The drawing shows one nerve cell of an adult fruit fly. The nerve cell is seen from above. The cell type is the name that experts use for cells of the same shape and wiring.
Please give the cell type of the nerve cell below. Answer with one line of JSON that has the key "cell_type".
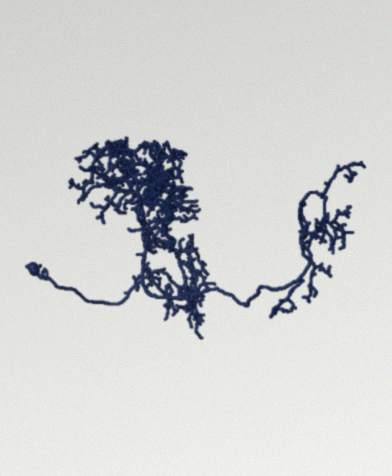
{"cell_type": "GNG512"}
